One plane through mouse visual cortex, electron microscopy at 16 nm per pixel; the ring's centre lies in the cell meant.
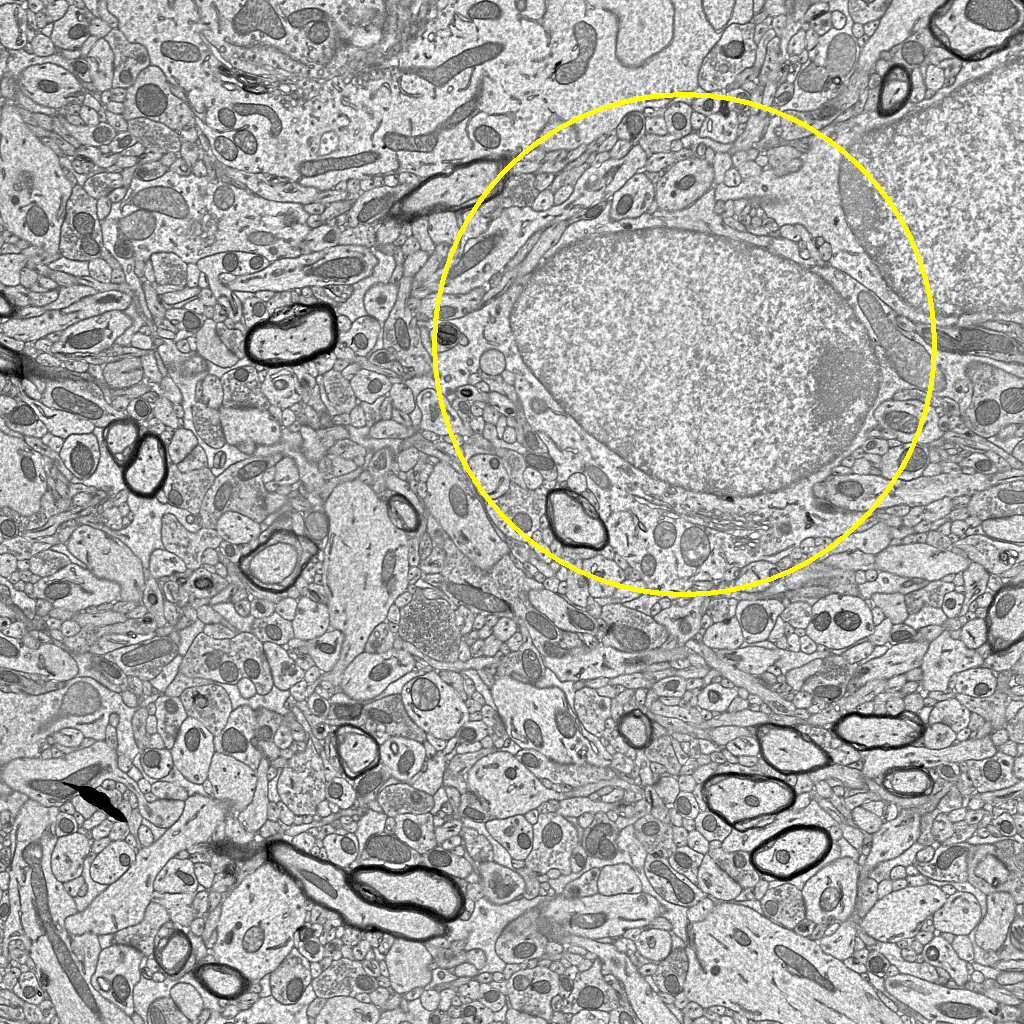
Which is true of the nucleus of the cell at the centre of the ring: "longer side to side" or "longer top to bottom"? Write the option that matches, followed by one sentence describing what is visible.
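Longer side to side. The nucleus is a large smooth oval, longer from left to right, and shows whole within the ring.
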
